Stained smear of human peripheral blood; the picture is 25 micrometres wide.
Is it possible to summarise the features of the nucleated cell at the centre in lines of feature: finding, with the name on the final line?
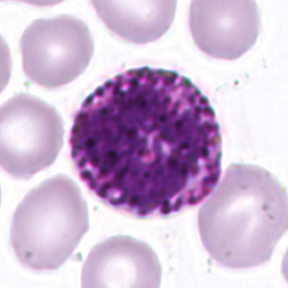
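Outline: round and smooth
Granules: a nearly continuous rim along the cell edge
Nucleus: covered by granules, shape cannot be made out
Cytoplasm: only a little pale lilac showing between the granules
Cell type: basophil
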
